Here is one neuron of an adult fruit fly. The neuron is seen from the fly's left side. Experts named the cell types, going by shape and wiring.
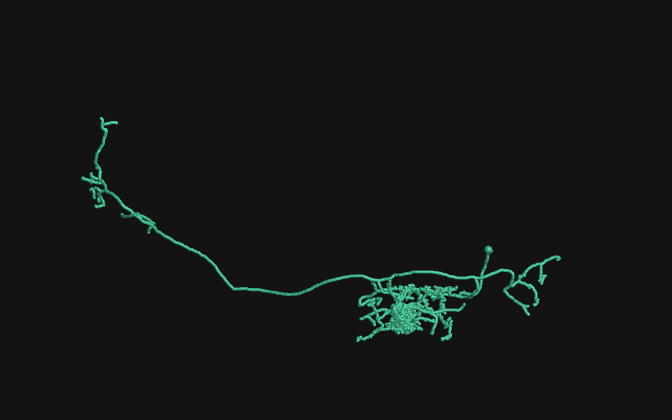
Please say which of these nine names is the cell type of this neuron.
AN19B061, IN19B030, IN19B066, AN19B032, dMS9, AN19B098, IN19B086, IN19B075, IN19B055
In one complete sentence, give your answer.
This neuron is recognized as the cell type AN19B032.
